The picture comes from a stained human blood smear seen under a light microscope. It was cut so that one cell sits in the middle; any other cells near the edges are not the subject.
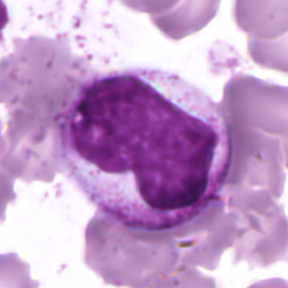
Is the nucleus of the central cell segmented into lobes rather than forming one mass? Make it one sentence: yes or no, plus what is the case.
No, rather than lobes, the nucleus is one compact round, oval or kidney-shaped mass.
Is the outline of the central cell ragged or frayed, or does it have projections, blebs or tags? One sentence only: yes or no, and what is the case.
No, the cell is bounded by a smooth, even outline.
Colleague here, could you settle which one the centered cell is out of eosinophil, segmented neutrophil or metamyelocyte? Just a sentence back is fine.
The central cell, amid any neighbouring cells, is a metamyelocyte.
